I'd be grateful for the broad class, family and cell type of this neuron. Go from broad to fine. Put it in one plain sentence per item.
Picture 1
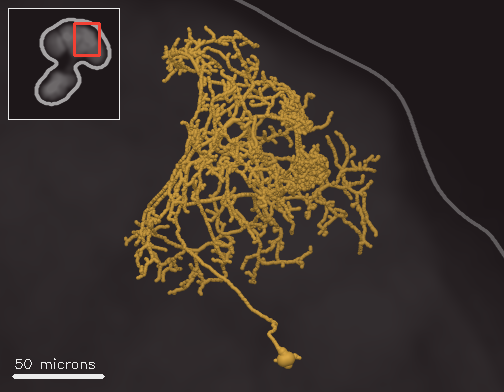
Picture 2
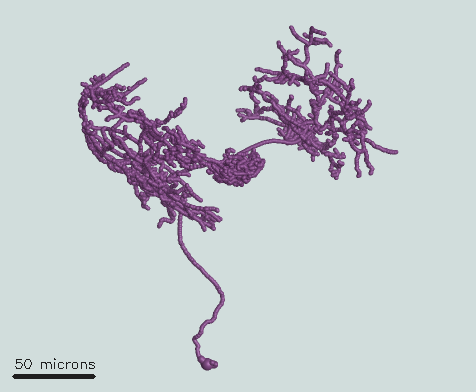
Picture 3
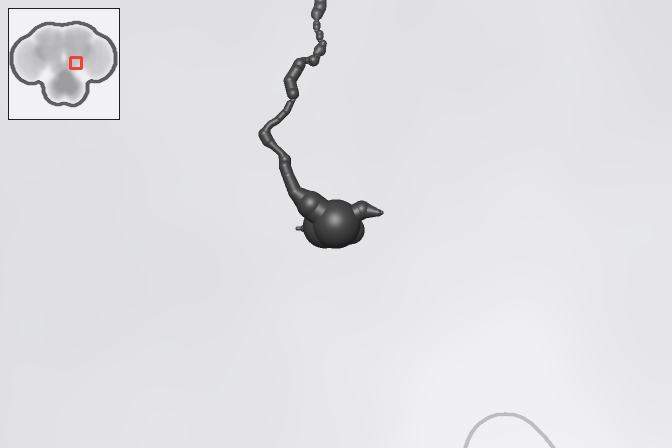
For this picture: A central-brain intrinsic neuron of the MBON family, type MBON20.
